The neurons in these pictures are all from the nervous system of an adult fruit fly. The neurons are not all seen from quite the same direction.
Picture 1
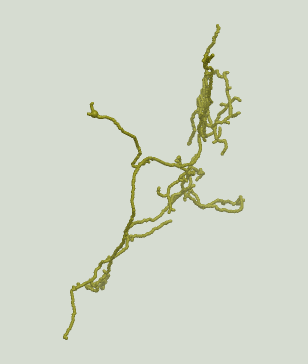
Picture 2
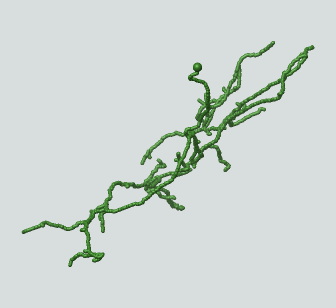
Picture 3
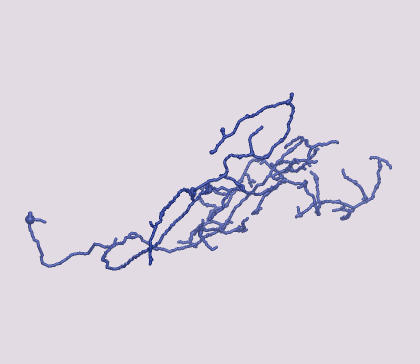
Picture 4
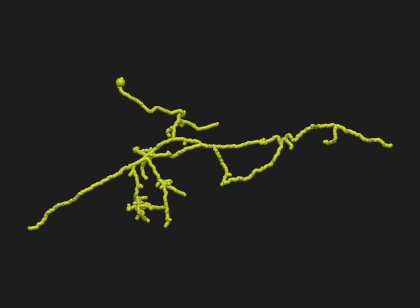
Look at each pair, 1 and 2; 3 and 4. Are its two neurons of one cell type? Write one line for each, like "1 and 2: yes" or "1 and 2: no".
1 and 2: yes
3 and 4: no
